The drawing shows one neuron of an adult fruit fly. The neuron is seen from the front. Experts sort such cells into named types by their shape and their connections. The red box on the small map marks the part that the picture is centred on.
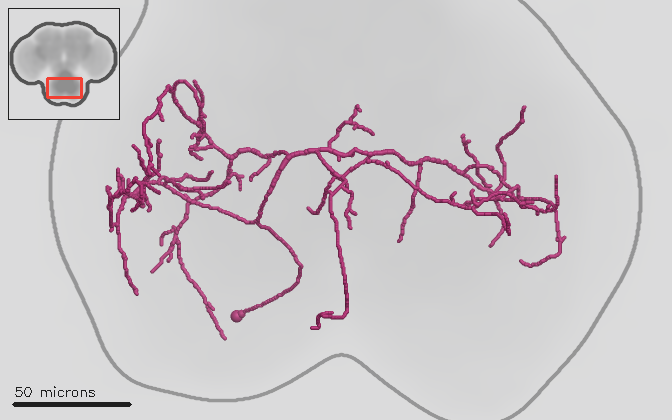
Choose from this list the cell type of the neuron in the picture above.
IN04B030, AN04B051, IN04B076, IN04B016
IN04B030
